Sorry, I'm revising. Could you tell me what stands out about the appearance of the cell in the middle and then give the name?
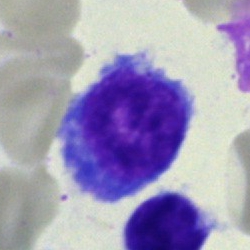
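The cytoplasm stains deep blue and shows no distinct granules. Small blebs project from the upper edge of the cell. Just below it lies a second nucleated cell that stains darker. The cell is a blast.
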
